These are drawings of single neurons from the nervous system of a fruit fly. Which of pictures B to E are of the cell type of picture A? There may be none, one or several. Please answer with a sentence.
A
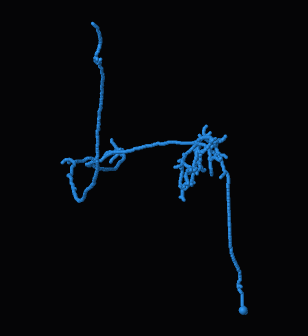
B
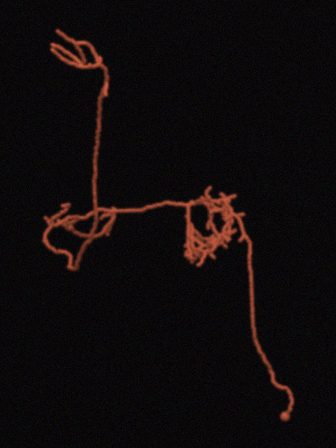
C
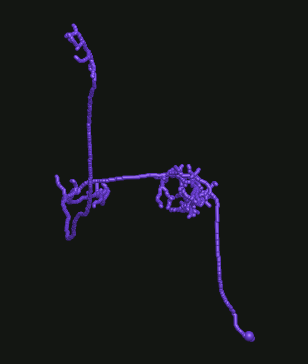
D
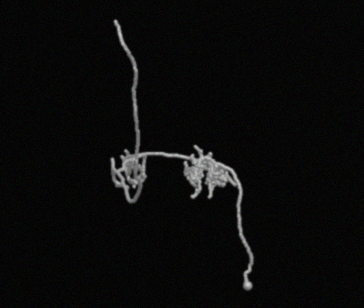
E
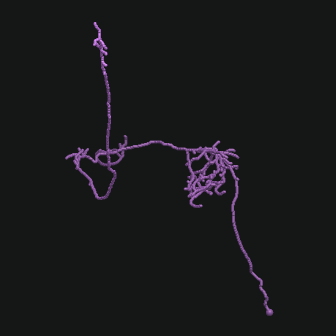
Picture B and picture E are of the same cell type.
